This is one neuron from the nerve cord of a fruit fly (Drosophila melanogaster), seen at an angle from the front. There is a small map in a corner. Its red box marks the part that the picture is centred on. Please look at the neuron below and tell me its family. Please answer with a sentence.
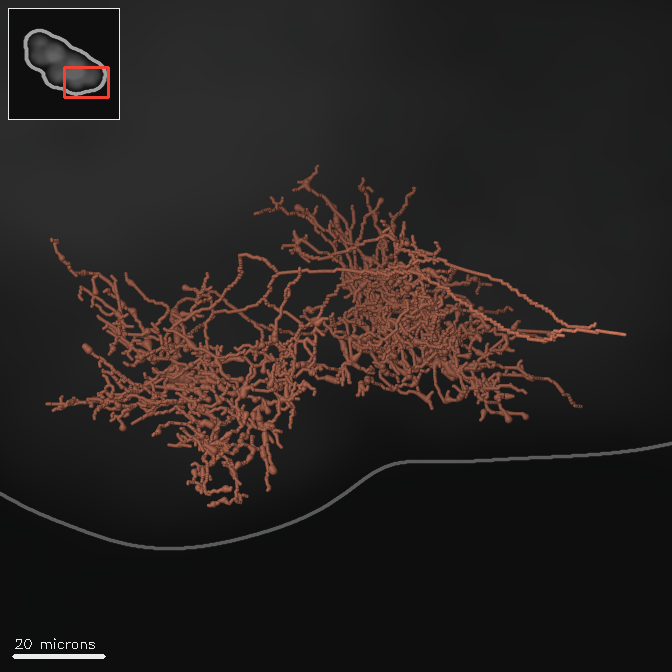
The family is hemilineage 00A.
